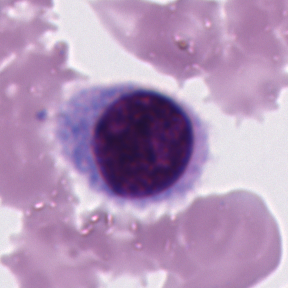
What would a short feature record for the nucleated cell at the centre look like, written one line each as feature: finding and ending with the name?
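Cytoplasm: widest band on left of nucleus
Nucleus: off-centre, toward right side
Nucleolus: none distinct
Vacuoles: none clear
Identity: hairy cell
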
